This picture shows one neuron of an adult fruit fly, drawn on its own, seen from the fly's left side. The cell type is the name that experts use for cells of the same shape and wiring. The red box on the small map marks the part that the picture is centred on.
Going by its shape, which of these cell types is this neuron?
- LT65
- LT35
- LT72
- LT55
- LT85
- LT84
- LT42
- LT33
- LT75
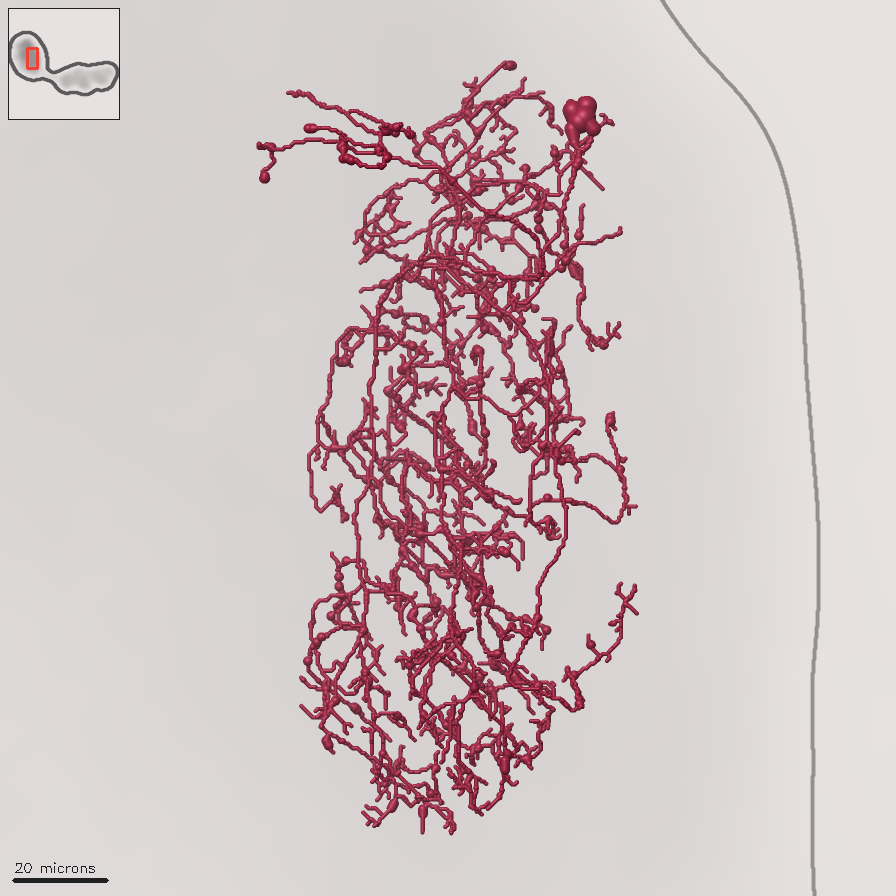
LT65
